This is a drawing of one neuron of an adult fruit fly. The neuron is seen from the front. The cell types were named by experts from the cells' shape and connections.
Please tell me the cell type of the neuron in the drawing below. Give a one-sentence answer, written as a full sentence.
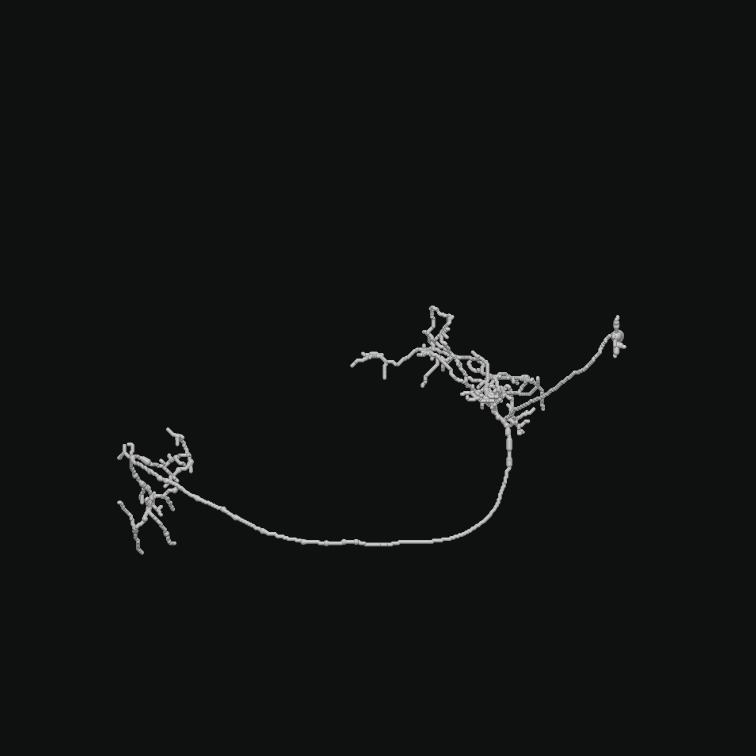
This neuron is assigned to the cell type IN01A073.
